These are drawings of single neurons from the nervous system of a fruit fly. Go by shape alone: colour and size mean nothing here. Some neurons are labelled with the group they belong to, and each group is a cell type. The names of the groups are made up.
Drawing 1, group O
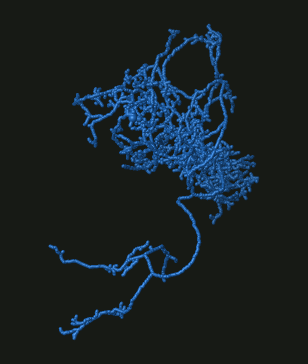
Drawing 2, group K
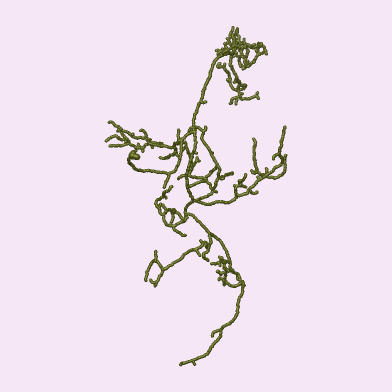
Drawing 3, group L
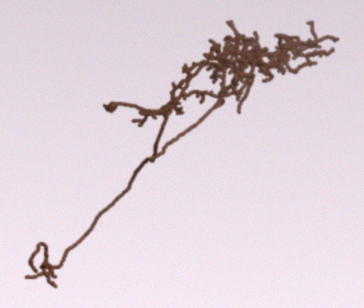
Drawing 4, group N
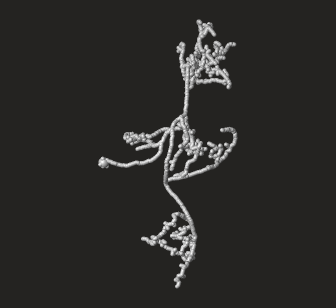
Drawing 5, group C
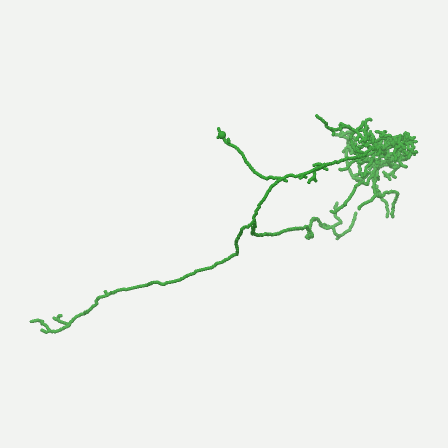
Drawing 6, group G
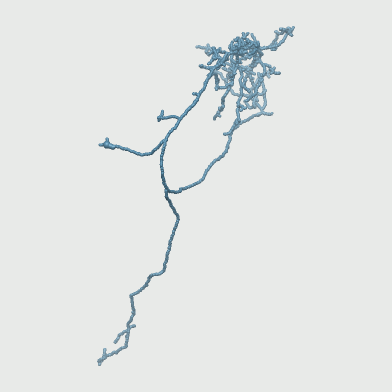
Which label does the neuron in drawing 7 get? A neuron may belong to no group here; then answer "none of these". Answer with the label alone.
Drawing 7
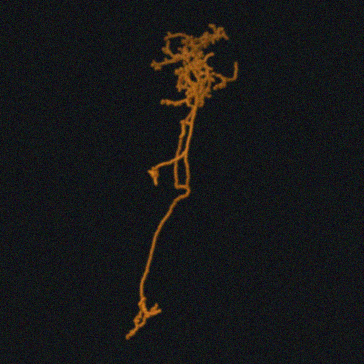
group L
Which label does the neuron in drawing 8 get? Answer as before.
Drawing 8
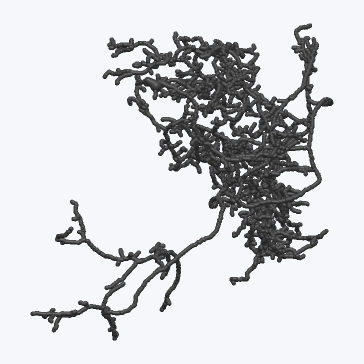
group O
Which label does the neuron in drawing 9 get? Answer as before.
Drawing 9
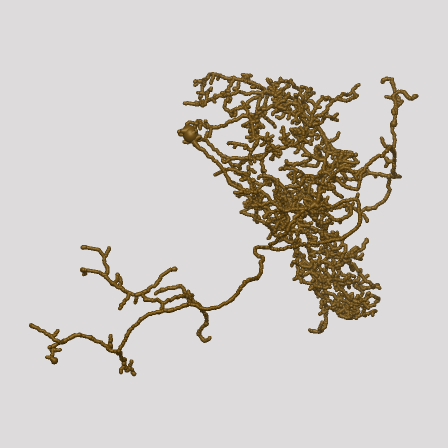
group O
